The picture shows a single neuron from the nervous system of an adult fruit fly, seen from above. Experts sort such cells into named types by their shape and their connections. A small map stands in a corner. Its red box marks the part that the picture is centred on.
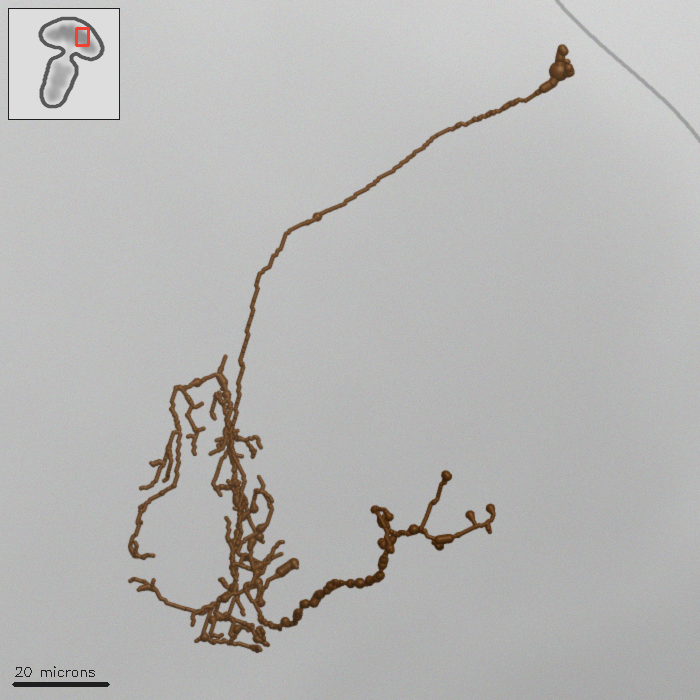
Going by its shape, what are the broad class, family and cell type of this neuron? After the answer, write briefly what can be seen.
This is a central-brain intrinsic neuron. Its family is hemilineage WEDa2. Its cell type is WEDPN1B. It lies in the brain. The cell body is at the upper right of the picture. From top to bottom in the picture it spans about 130 microns.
